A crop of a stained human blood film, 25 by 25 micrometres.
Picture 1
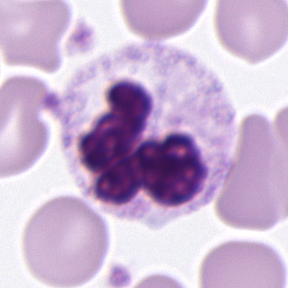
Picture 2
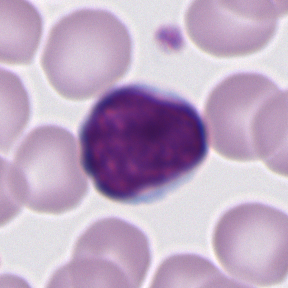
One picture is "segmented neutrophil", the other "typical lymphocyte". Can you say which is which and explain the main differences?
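Step one, identity: picture 1 shows the segmented neutrophil and picture 2 shows the typical lymphocyte. Outline: the segmented neutrophil is roughly round and smooth, while the typical lymphocyte is rounded but slightly angular and uneven, about 11 micrometres across. Nucleus: in picture 2 it is a single rounded mass without lobes, about 11 by 9 micrometres, filling about 80% of the cell's area.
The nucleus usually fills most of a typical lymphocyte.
Chromatin: no difference, since in both cells it is dark purple and coarsely clumped.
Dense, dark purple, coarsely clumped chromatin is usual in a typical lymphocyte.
Nucleoli: none can be made out in either cell.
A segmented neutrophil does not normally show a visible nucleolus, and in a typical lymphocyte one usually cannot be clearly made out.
Cytoplasm amount: plentiful in picture 1, but only a thin rim in picture 2, showing mainly along the lower edge of the cell. Cytoplasm colour: pale pinkish-lilac in the segmented neutrophil, pale blue in the typical lymphocyte.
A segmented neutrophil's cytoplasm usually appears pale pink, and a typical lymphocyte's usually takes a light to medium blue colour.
Granules: the cytoplasm of picture 1 is filled with many fine lilac granules, whereas picture 2 shows none. Surroundings: in picture 1, red cells lie around the cell without overlapping it.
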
